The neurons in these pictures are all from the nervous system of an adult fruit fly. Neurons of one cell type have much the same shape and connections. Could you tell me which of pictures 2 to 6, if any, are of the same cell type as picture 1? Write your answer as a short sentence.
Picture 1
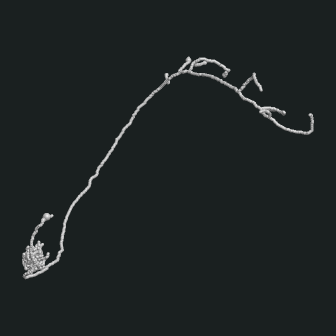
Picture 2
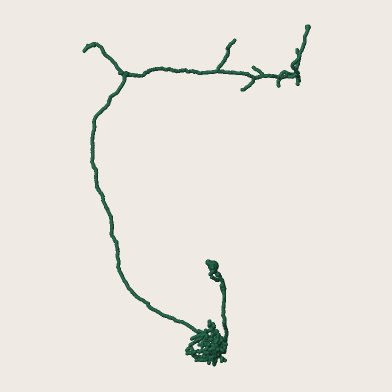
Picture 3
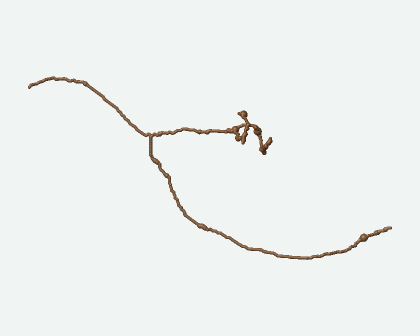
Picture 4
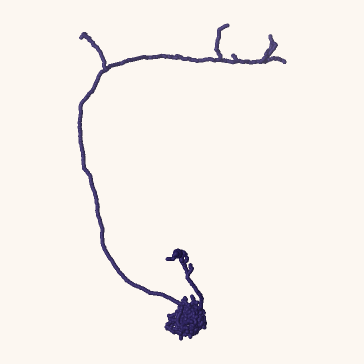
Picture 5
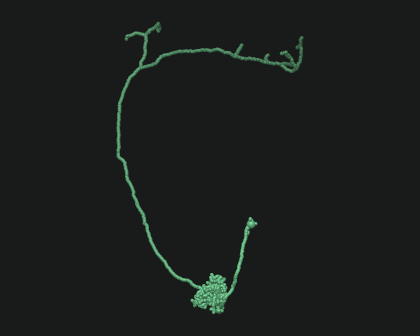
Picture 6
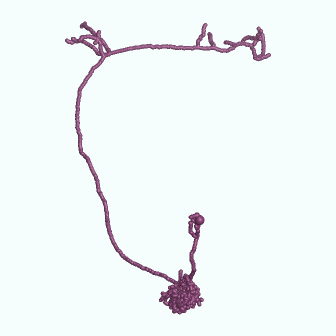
Picture 2, picture 4, picture 5 and picture 6 are of the same cell type.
